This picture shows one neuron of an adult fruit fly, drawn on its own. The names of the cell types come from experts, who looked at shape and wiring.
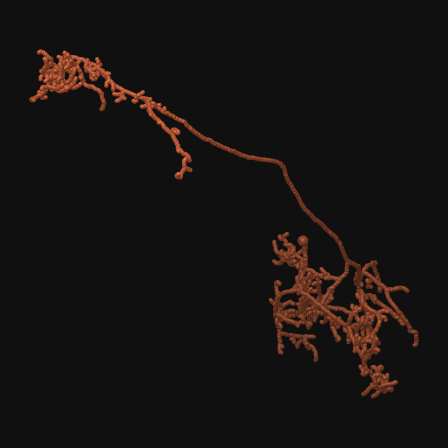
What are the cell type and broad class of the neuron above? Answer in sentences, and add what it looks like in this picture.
It is of cell type ANXXX108. This is an ascending neuron. The picture shows dozens of branch ends. As drawn here it is about as wide as it is tall.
